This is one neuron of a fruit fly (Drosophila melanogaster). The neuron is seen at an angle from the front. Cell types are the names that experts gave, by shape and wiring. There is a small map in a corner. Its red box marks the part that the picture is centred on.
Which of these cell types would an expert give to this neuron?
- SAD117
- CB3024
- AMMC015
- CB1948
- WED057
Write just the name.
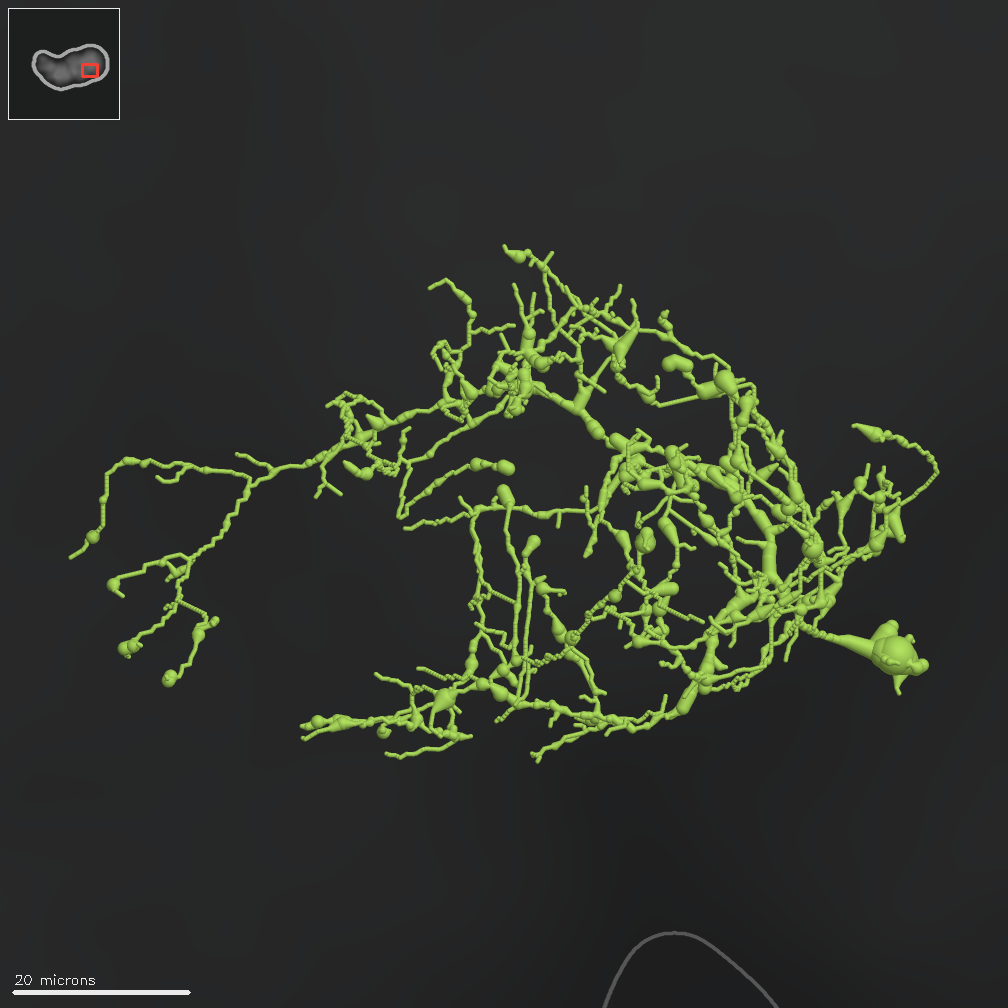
SAD117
